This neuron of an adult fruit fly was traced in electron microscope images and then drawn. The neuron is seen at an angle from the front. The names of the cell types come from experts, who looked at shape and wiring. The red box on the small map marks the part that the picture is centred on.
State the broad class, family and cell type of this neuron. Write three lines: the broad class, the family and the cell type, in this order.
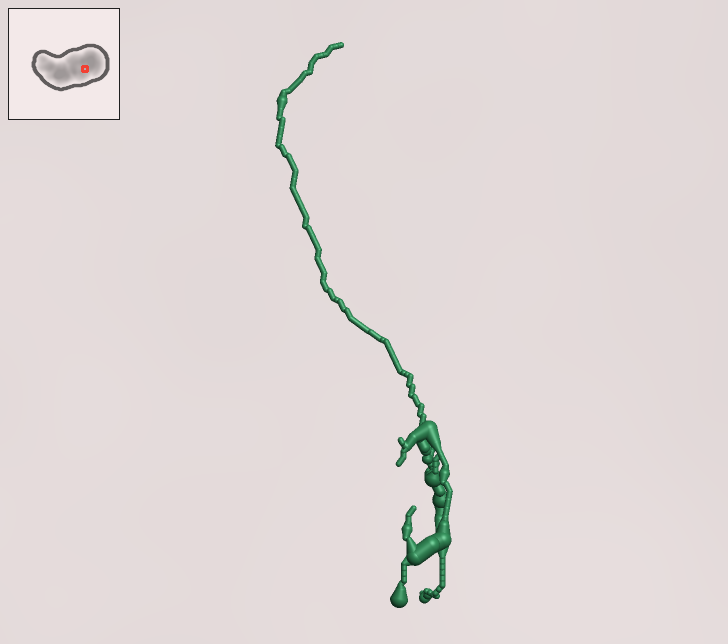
sensory neuron entering the brain
class olfactory
ORN_DM5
